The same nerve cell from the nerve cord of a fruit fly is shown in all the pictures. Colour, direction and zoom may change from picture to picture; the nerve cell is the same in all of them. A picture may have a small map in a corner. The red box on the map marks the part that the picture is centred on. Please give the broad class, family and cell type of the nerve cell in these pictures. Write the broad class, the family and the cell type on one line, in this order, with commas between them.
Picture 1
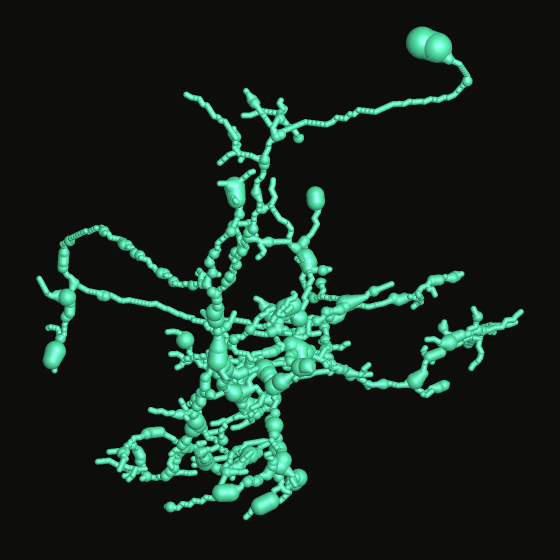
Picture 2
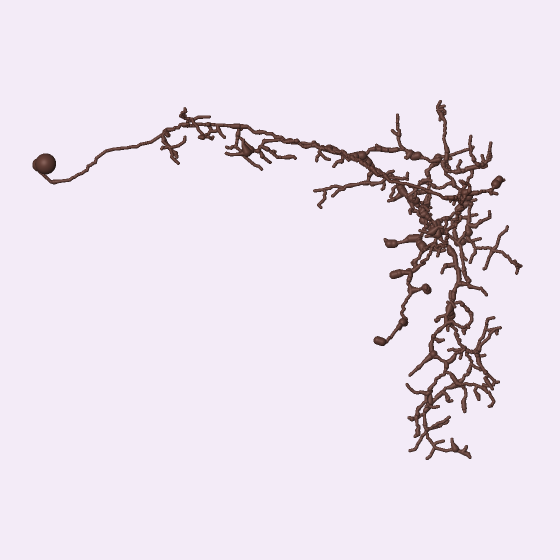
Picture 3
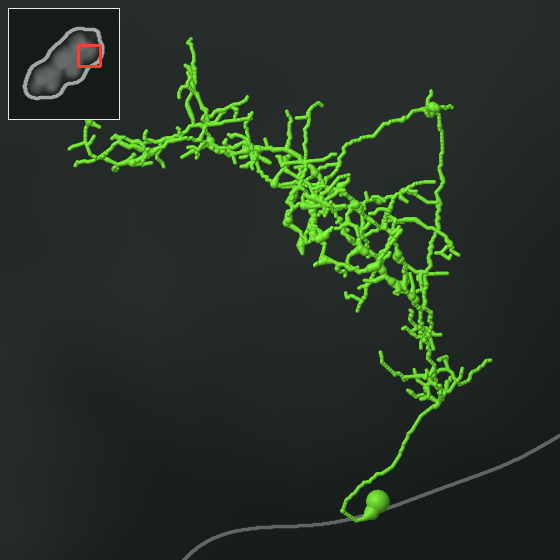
nerve-cord intrinsic neuron, hemilineage 20A.22A, IN20A.22A077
